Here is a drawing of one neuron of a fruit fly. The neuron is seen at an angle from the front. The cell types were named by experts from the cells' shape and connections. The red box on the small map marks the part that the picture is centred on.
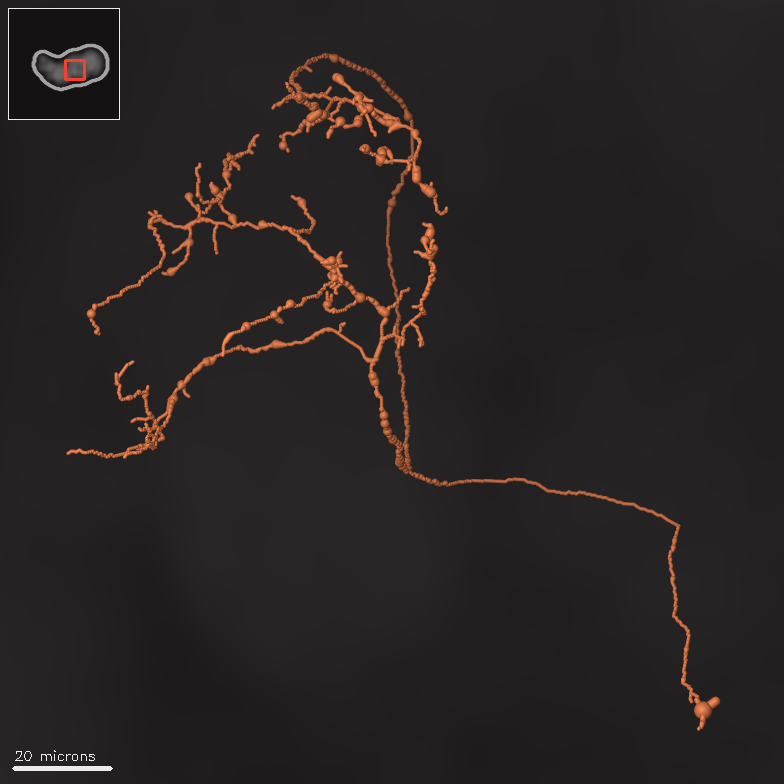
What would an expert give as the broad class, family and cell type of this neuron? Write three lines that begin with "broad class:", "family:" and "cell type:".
broad class: central-brain intrinsic neuron
family: hemilineage LALv1_ventral
cell type: PVLP092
